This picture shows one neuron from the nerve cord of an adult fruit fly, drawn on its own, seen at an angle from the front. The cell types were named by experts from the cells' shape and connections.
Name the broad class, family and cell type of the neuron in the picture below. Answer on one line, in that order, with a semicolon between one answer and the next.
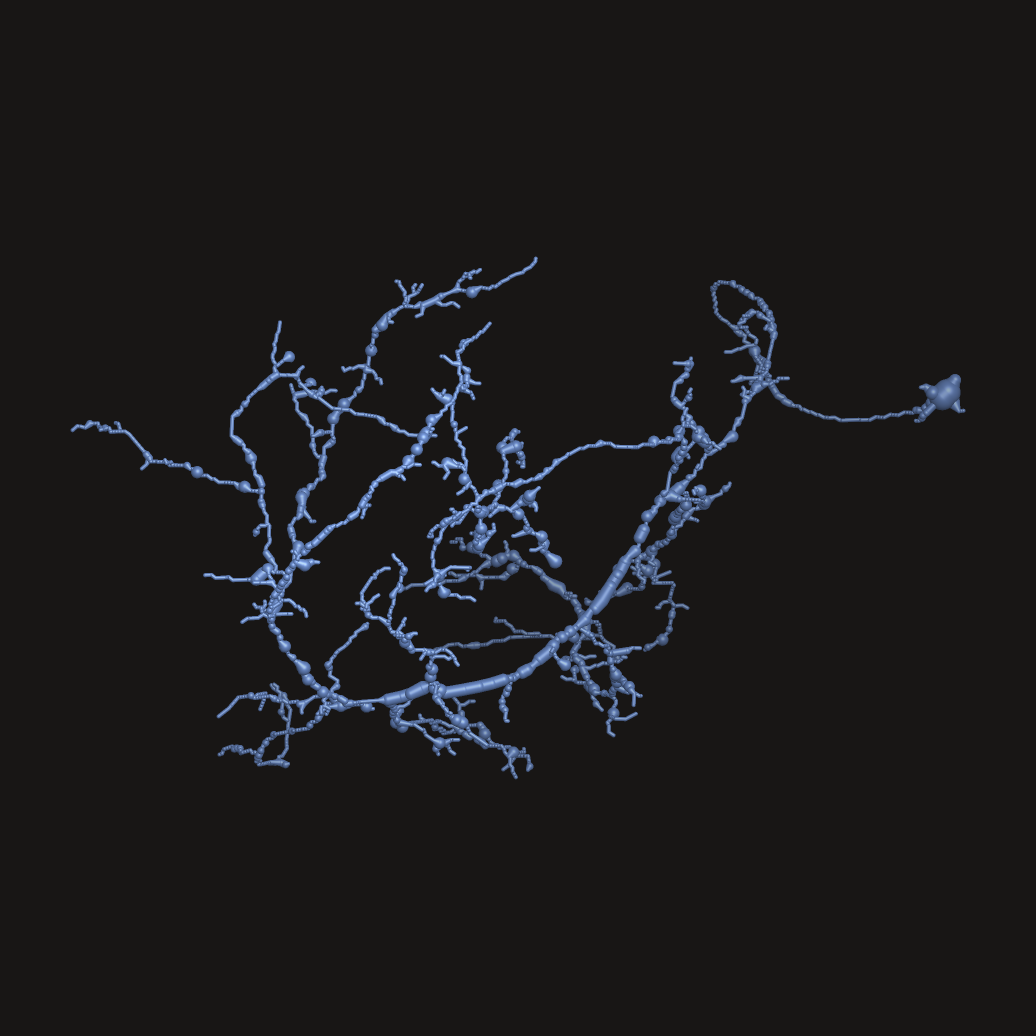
nerve-cord intrinsic neuron; hemilineage 03A; IN03A073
